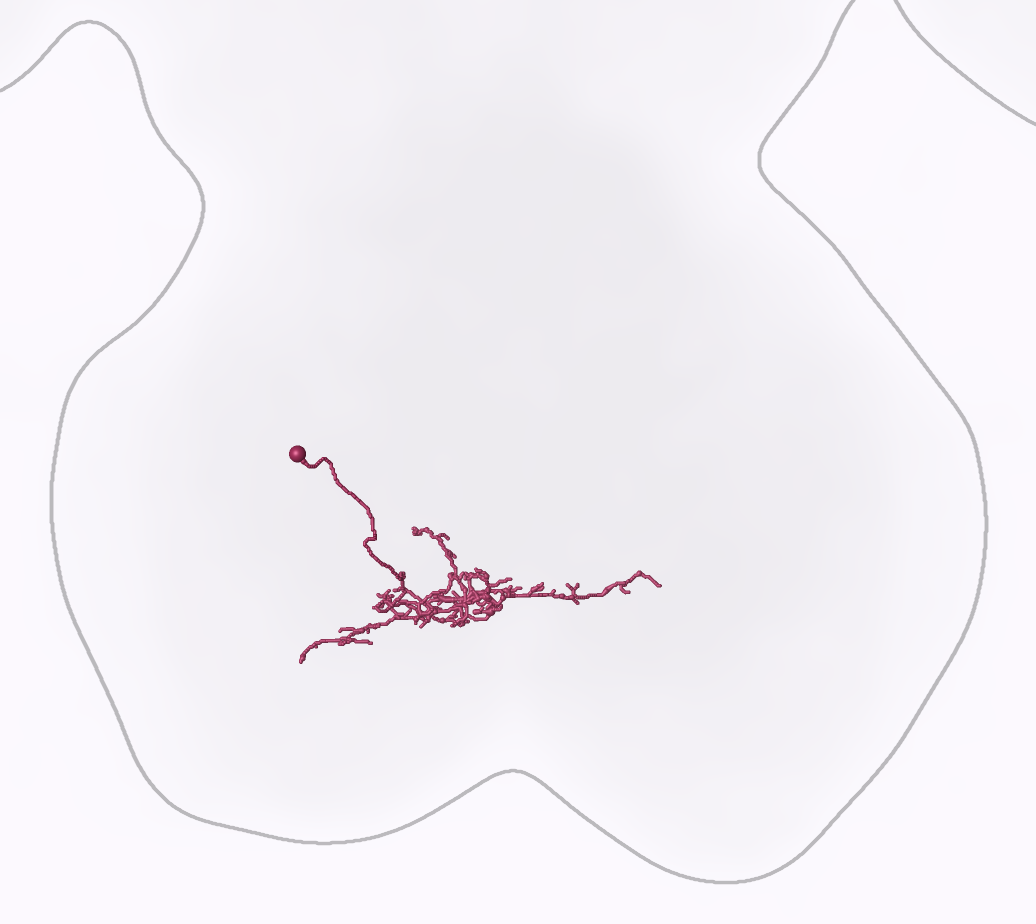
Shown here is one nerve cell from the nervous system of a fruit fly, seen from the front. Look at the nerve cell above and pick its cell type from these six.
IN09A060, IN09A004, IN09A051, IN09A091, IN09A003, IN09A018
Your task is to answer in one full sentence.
Under cell type classification, the nerve cell is IN09A091.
